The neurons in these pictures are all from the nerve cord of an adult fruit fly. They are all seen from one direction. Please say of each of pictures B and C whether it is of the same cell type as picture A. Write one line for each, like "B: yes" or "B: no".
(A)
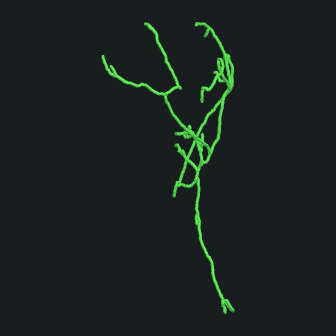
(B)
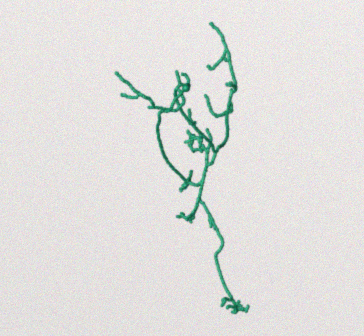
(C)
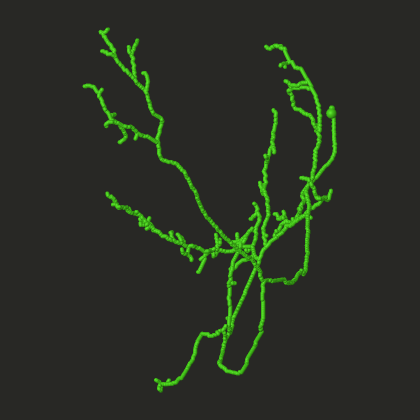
B: yes
C: no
